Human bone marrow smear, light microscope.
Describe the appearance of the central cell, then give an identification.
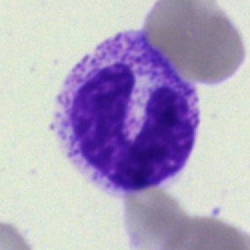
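The cell has a roughly round outline. Its nucleus is bent into a U shape, with the opening facing upward. The two limbs of the nucleus stay broad along their length and are not joined by thin threads. No nucleoli are visible. It is a band neutrophil.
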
